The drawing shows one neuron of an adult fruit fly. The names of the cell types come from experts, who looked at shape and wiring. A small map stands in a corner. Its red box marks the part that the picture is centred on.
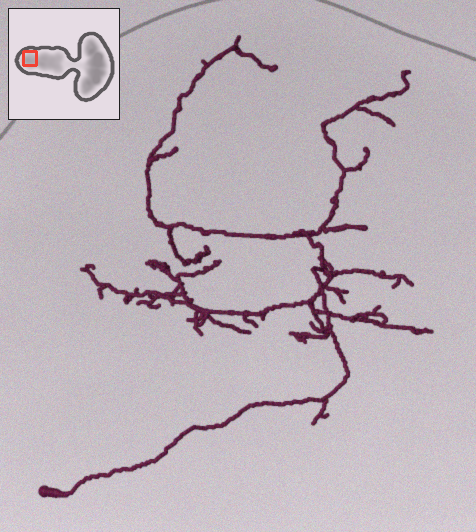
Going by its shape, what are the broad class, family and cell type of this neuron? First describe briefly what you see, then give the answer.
It lies in the nerve cord. The cell body is at the lower left of the picture. Dozens of branch ends can be seen. This is a nerve-cord intrinsic neuron. The family is hemilineage 14A. Its cell type is IN14A065.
